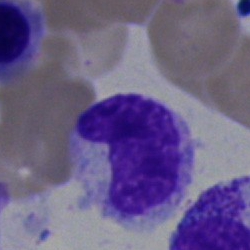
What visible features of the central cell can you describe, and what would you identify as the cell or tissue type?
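A roughly round outline encloses a kidney-shaped nucleus whose deep indentation opens toward the left. Around it, the cytoplasm is pale greyish-blue and lacks coarse dark granules. This cell is a band neutrophil.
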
